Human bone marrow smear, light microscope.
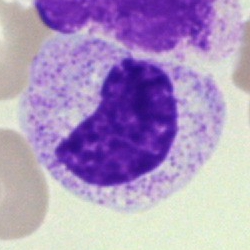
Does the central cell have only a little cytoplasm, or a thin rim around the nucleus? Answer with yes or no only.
No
